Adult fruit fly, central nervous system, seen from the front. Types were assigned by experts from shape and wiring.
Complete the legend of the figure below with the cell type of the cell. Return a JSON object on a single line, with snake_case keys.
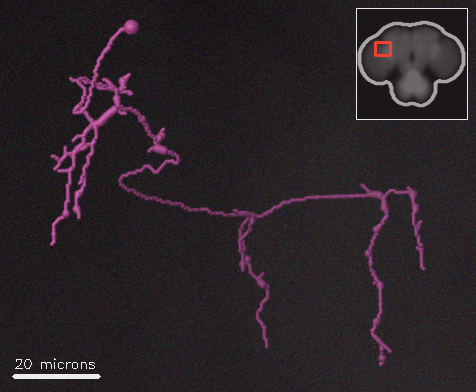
{"cell_type": "TmY9a"}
